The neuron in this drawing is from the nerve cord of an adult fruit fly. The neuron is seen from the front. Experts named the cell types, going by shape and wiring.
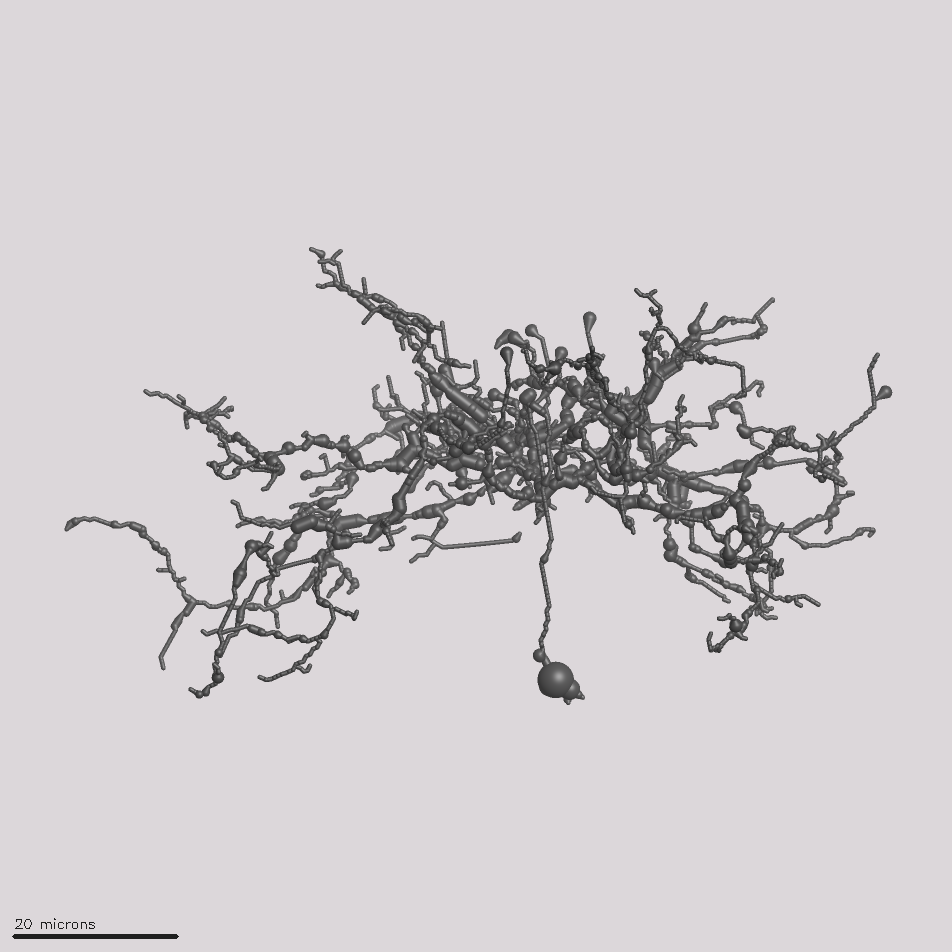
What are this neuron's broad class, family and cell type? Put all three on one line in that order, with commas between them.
nerve-cord intrinsic neuron, hemilineage 00A, IN00A051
